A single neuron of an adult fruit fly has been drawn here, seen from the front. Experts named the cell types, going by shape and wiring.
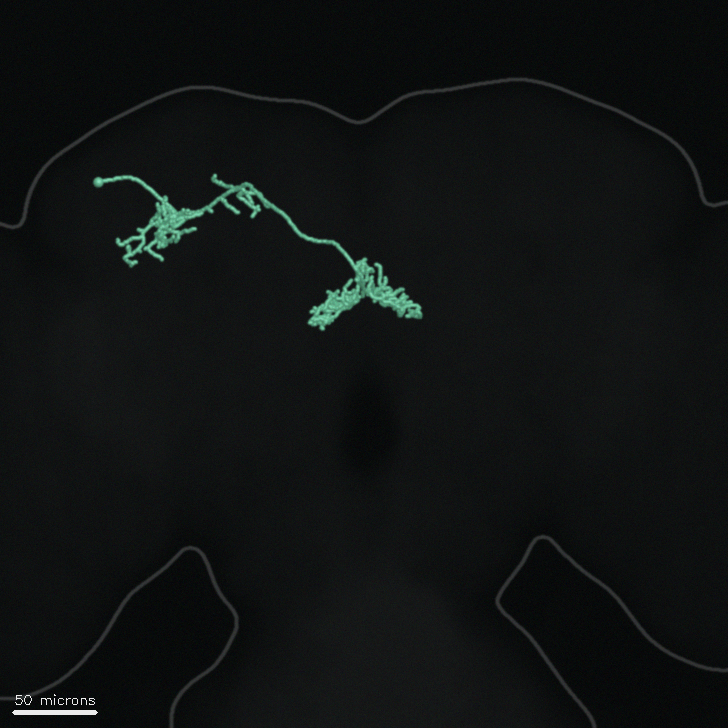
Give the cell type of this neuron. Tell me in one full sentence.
The type of this neuron is the cell type FB2H_a.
